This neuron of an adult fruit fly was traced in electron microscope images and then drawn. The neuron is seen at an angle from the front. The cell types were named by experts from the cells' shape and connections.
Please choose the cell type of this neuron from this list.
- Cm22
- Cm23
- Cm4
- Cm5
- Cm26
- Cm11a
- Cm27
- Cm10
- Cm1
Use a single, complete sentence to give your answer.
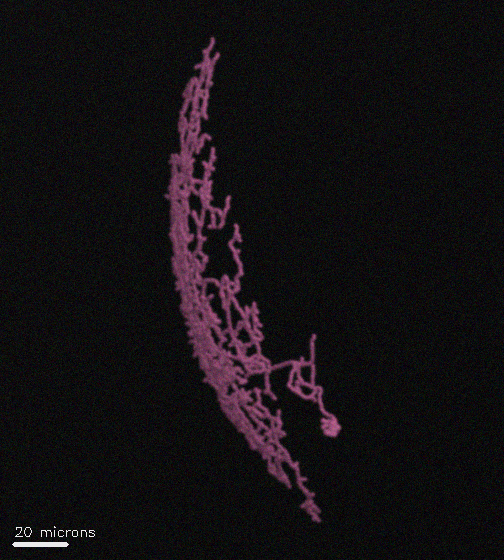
This neuron counts as a member of the cell type Cm26.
